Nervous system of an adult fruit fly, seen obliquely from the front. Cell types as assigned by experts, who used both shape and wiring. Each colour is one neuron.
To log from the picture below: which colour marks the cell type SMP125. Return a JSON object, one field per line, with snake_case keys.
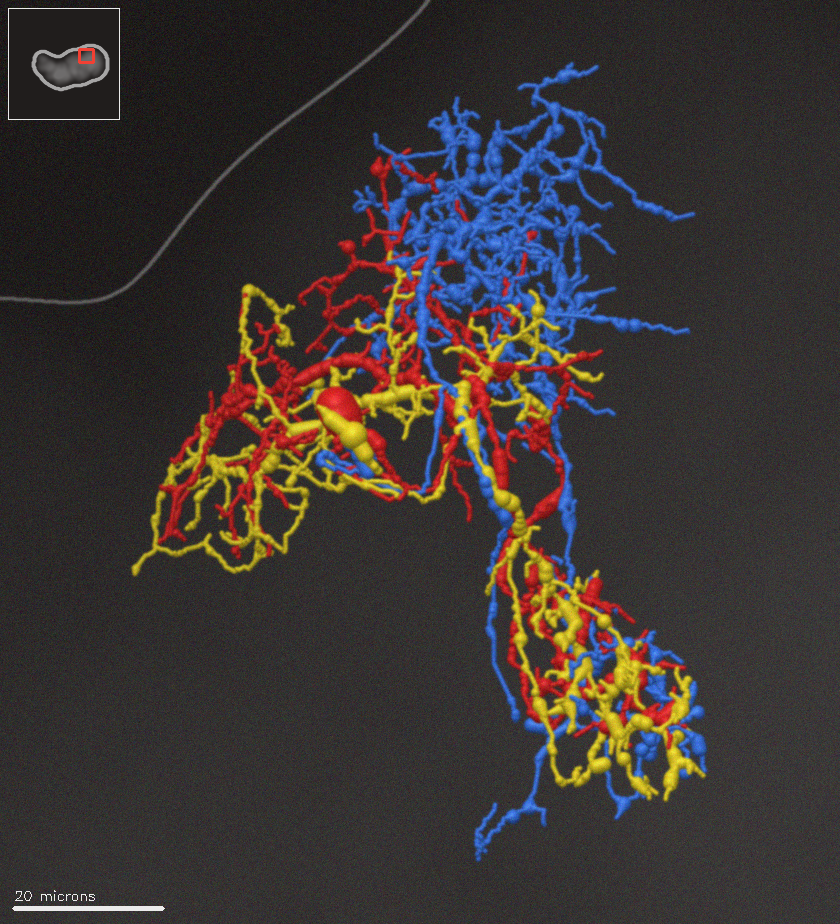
{
 "colour": "blue"
}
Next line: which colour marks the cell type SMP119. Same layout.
{
 "colour": "red"
}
